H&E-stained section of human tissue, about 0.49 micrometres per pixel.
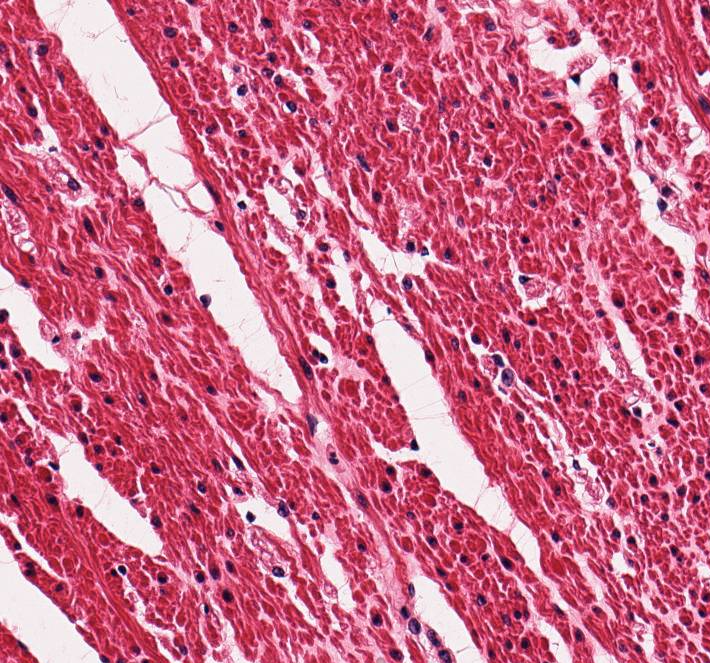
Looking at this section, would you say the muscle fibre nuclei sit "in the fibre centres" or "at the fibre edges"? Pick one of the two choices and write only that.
In the fibre centres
